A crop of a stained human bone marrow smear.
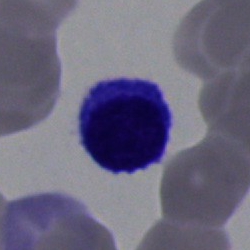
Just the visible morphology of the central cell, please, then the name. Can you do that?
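Looking at this one, the outline is round. The dark nucleus takes up nearly the whole cell. I can't find any granules anywhere in it. And the edge is finely uneven rather than smooth. So this is a lymphocyte.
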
